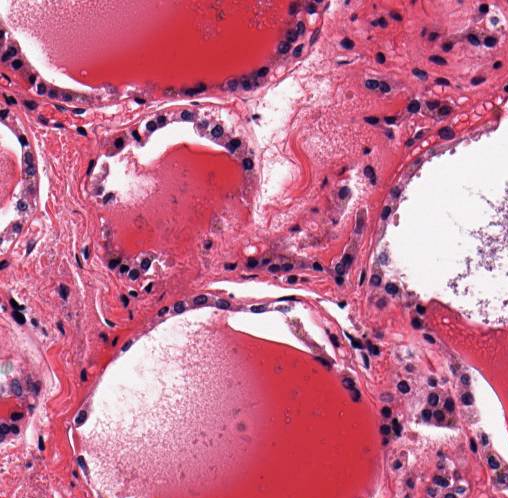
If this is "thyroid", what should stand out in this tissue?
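Thyroid is the tissue shown.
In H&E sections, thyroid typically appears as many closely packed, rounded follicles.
Accordingly, this field consists of rounded, closed follicles of varying size, the largest at top left and bottom centre. Most follicle lumens hold homogeneous, deeply eosinophilic red material.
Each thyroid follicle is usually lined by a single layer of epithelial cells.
Here that lining is a single layer of flattened to low cuboidal epithelial cells. Thin pink fibrous stroma with scattered spindle-shaped nuclei lies between the follicles.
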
